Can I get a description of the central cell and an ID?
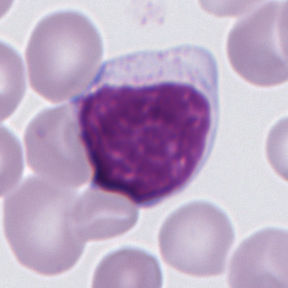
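Look first at the cytoplasm: most of it forms a wide crescent above the nucleus, and fine pinkish-purple granules are scattered through this upper part. The nucleus is a single, roughly square mass with rounded corners and no lobes. There are no vacuoles in the cytoplasm. This is a large granular lymphocyte.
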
